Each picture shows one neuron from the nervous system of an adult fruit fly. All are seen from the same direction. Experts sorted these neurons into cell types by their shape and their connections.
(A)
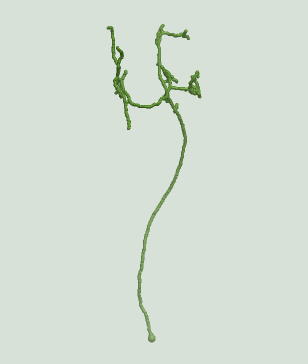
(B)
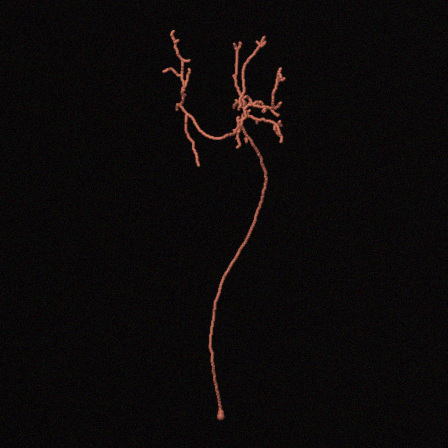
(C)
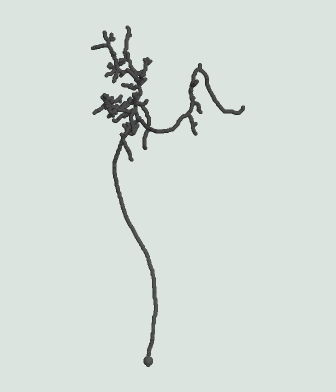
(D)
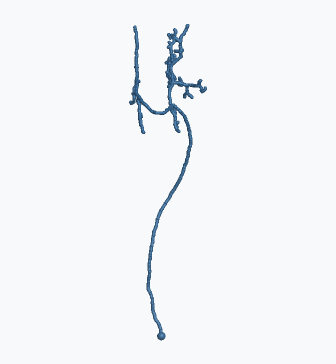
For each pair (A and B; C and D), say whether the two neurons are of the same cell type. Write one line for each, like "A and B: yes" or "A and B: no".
A and B: yes
C and D: no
